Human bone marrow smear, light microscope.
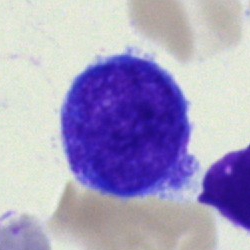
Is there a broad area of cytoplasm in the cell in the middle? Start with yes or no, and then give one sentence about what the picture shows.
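No. The cytoplasm is a scant, deep blue rim.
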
